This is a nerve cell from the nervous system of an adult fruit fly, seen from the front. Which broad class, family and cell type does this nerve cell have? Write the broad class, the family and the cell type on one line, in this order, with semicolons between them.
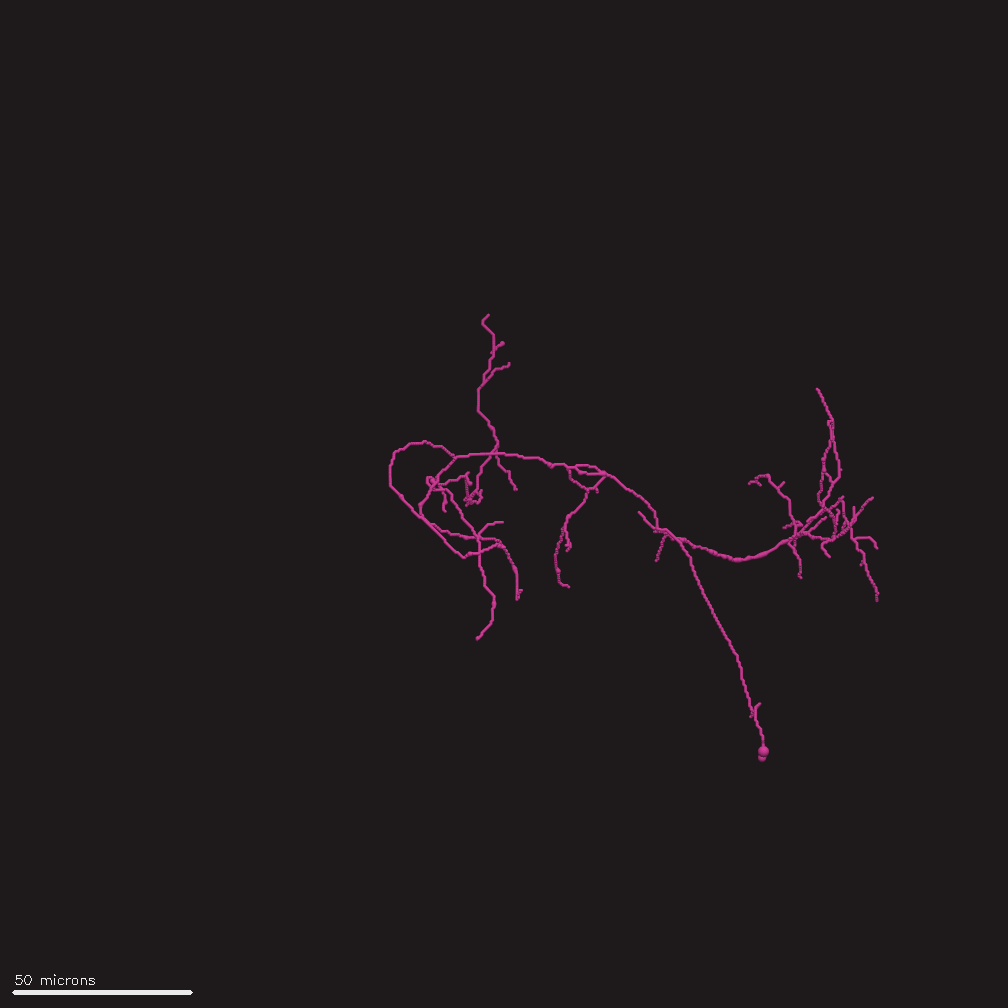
nerve-cord intrinsic neuron; hemilineage 07B; IN07B074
